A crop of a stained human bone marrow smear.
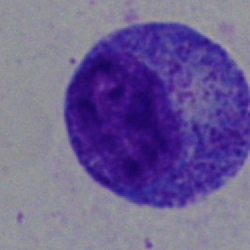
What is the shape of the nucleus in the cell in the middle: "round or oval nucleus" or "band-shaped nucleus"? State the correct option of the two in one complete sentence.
Its nucleus forms a single compact round or oval shape.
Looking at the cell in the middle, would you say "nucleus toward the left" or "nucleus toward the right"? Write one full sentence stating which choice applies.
The cell has its nucleus positioned toward the left.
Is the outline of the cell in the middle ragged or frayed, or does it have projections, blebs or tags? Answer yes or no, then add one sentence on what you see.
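No. The cell outline is round and smooth.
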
